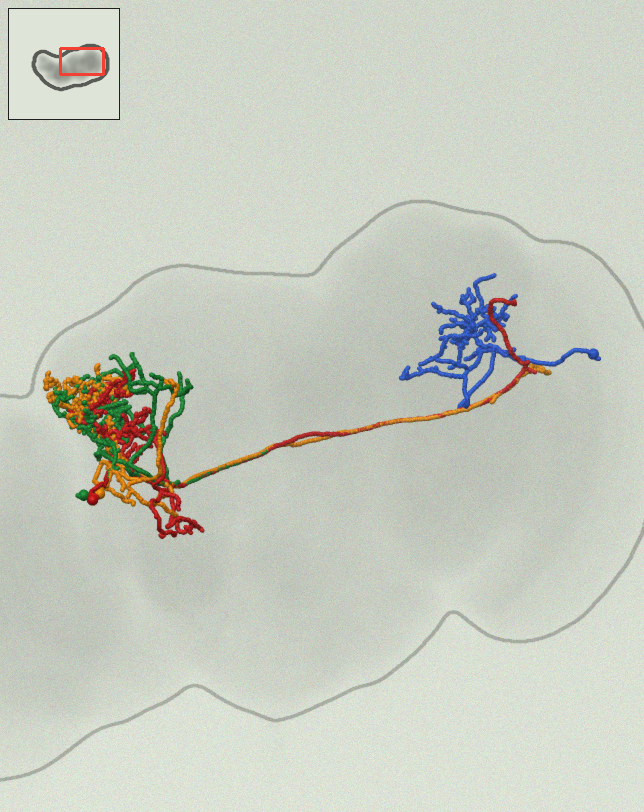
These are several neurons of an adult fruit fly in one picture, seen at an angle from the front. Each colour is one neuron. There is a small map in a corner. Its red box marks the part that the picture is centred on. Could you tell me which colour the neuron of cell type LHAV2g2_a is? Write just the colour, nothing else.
red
